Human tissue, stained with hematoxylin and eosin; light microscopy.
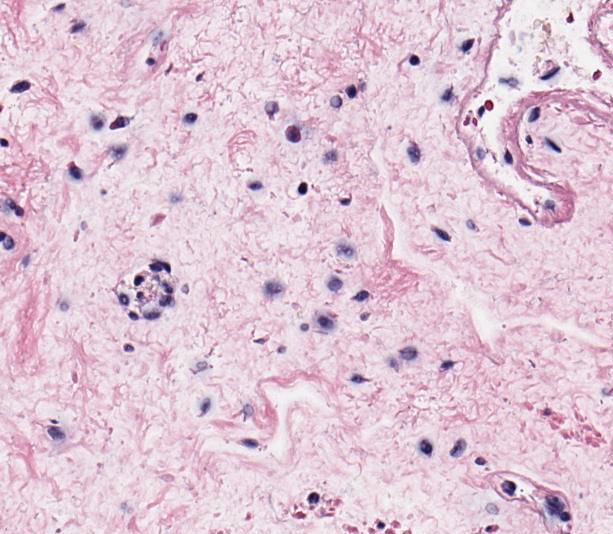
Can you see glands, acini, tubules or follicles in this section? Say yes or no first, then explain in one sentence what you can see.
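No. No epithelium, glands or fat cells are present in the field.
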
